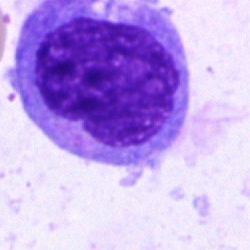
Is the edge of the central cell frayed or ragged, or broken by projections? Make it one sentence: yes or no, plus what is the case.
Yes, the border of the cell is ragged or frayed, or shows projections, blebs or tags.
